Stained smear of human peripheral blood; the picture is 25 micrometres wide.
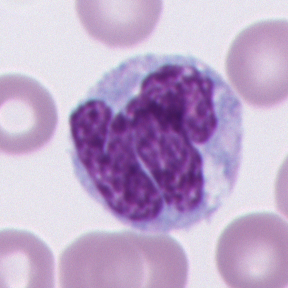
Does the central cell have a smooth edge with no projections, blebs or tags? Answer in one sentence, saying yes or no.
Yes, neither ragged parts nor projections, blebs or tags mark the edge of the cell.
